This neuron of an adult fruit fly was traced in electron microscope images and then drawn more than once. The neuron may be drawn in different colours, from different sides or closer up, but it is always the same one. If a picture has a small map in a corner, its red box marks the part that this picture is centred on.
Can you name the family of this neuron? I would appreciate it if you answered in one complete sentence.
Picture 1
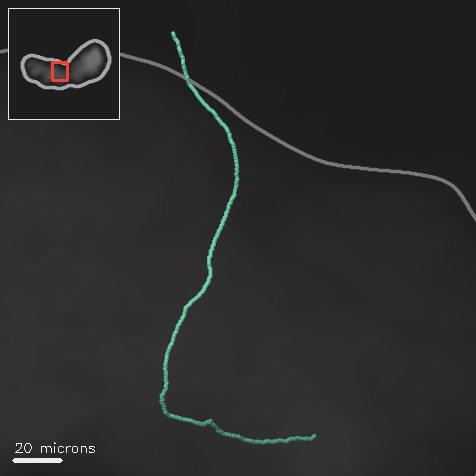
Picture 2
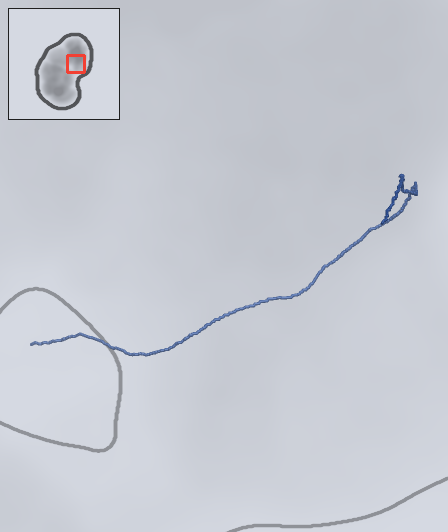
One member of family class mechanosensory tactile is this neuron.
